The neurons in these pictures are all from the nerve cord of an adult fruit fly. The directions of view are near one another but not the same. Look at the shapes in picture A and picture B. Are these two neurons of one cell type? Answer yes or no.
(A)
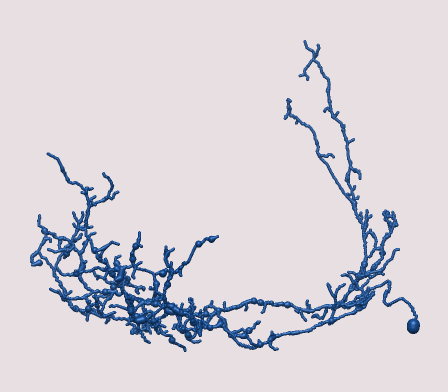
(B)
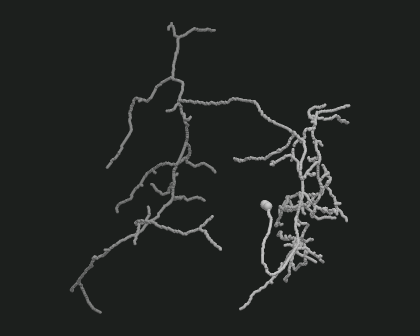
no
